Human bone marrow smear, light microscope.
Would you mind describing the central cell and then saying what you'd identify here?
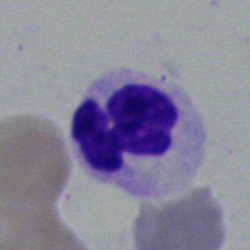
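Round, smooth cell outline. Chromatin dark purple, densely clumped. No nucleoli visible. Cytoplasmic rim widest at lower right. Segmented neutrophil.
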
